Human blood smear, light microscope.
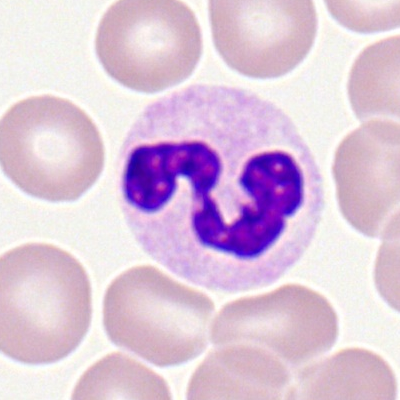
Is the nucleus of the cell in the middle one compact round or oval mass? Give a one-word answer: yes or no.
No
